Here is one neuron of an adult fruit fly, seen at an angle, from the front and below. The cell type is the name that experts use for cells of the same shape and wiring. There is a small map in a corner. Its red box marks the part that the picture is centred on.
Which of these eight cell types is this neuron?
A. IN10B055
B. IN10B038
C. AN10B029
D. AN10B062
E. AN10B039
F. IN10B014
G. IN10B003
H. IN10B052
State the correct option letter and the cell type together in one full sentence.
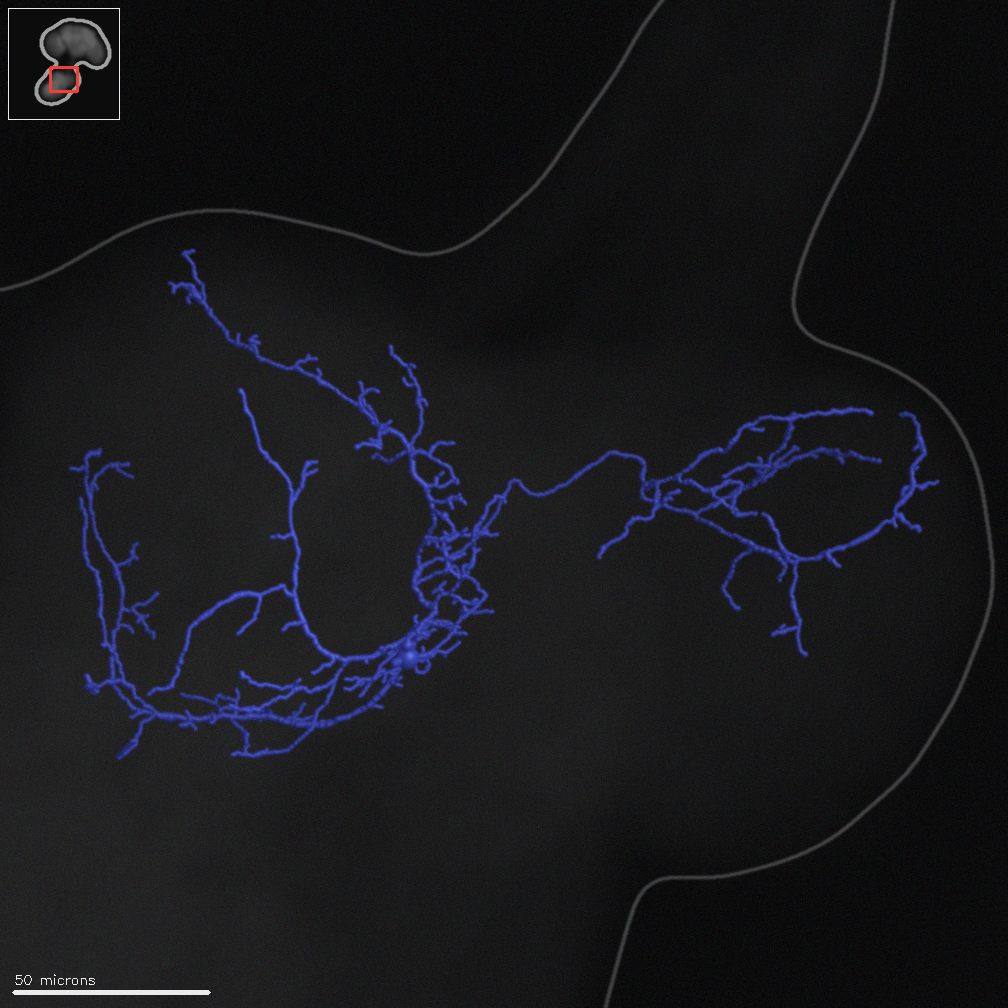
The cell type IN10B014, option F, is that of the neuron.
